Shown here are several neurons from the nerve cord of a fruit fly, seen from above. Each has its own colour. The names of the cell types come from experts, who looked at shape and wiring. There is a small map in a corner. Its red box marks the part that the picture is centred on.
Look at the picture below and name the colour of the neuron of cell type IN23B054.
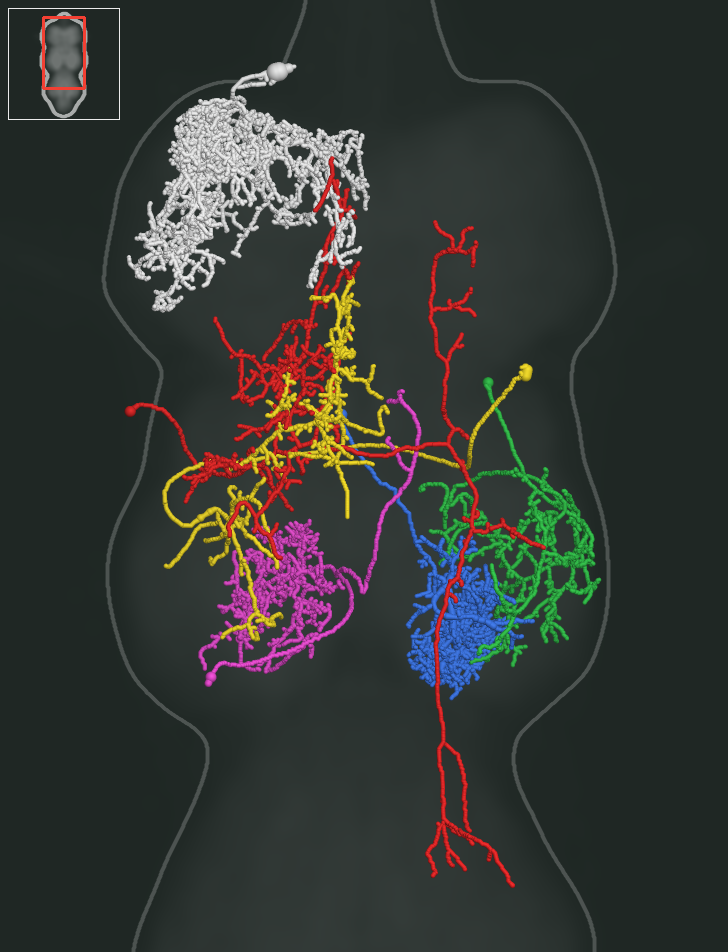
magenta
